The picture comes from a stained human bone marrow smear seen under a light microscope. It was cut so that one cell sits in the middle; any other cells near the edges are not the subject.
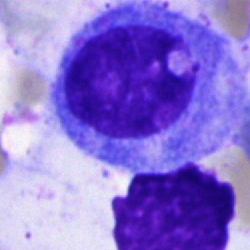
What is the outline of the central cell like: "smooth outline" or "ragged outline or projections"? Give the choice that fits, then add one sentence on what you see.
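Smooth outline. The cell has a round, smooth outline.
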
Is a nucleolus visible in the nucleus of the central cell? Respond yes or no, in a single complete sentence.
Yes, there is at least one visible nucleolus in its nucleus.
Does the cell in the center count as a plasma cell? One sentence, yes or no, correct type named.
Yes, the cell lying in the middle is a plasma cell.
